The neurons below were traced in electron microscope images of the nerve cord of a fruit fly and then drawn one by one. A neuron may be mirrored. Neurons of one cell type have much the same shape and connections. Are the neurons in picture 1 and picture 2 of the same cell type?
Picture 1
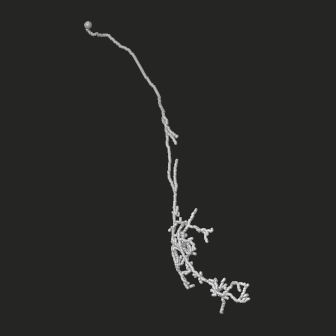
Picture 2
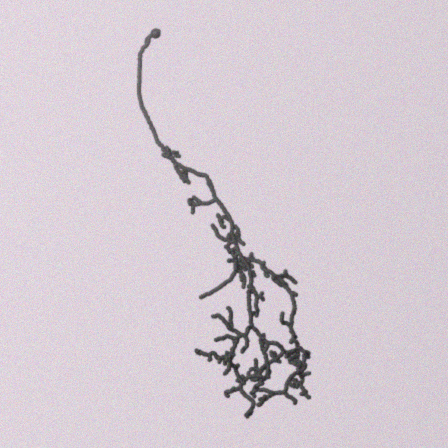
no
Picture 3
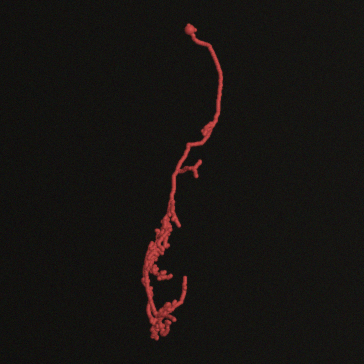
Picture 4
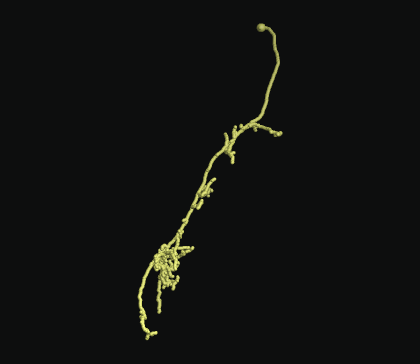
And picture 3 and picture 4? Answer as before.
yes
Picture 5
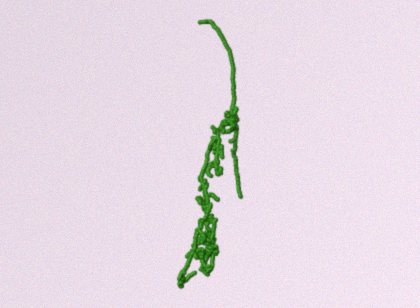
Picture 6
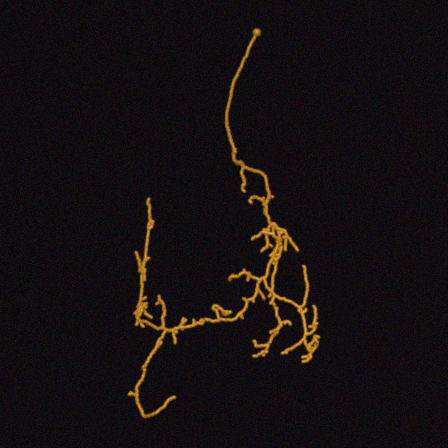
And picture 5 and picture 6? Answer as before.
no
